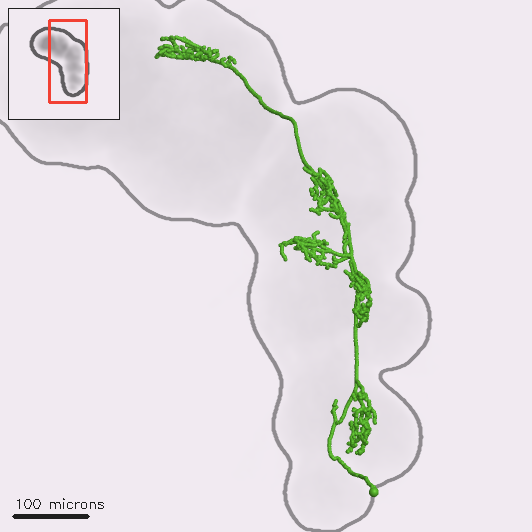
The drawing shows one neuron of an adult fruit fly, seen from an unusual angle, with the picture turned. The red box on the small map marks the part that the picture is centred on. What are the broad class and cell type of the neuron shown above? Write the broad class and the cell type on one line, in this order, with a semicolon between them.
ascending neuron; ANXXX170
